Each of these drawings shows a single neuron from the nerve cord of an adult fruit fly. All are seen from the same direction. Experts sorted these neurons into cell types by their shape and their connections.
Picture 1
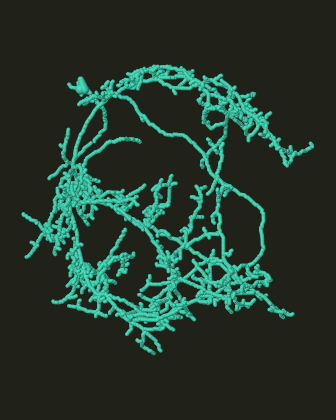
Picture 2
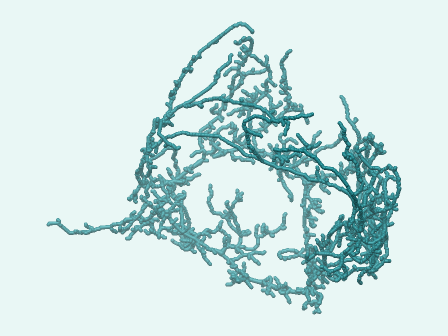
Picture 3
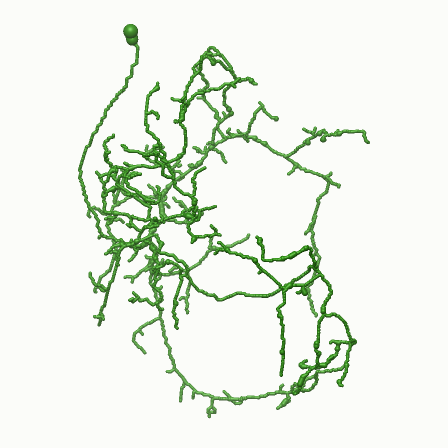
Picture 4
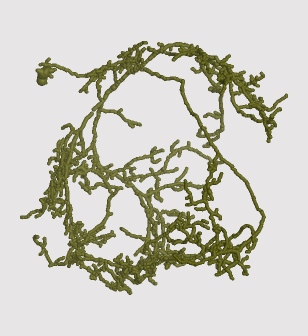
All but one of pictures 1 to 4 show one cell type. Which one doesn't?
Picture 3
